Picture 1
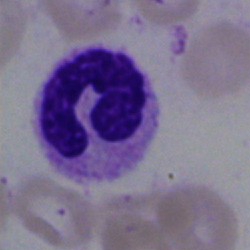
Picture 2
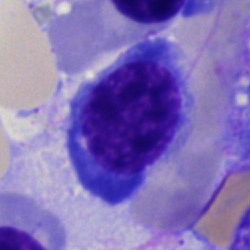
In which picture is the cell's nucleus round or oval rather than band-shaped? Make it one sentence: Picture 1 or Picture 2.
Picture 2 contains the cell with a nucleus gathered into one compact round or oval mass.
